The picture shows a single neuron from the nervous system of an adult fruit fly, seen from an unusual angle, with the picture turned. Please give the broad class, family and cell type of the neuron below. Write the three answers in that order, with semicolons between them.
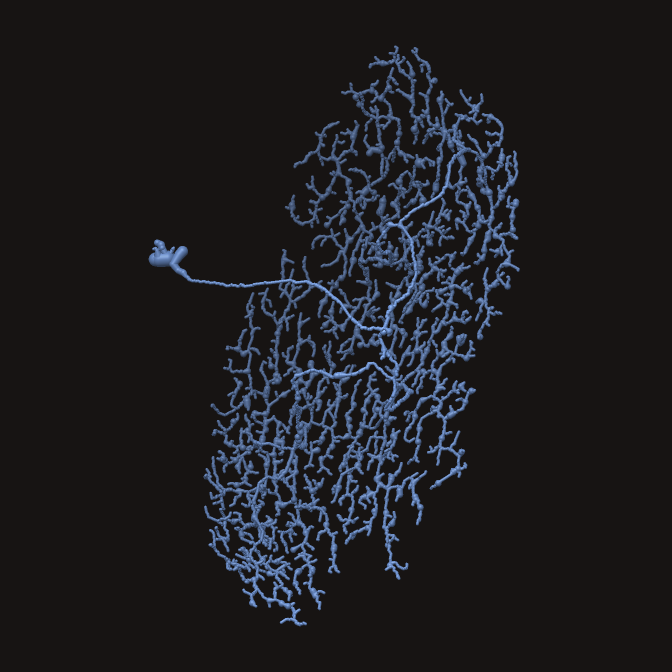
optic-lobe intrinsic neuron; Li; Li29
